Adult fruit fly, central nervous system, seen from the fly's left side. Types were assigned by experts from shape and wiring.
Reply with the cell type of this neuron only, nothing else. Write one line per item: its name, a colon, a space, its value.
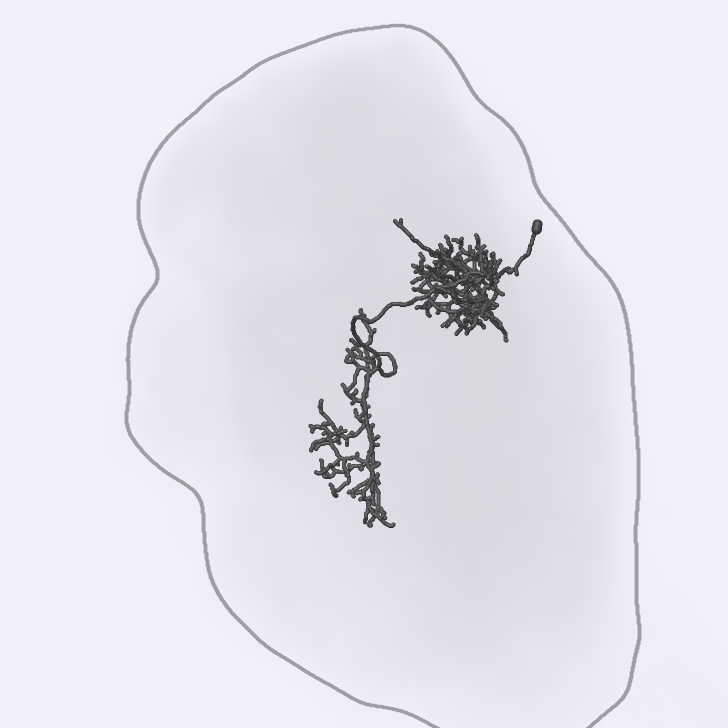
cell type: VES065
